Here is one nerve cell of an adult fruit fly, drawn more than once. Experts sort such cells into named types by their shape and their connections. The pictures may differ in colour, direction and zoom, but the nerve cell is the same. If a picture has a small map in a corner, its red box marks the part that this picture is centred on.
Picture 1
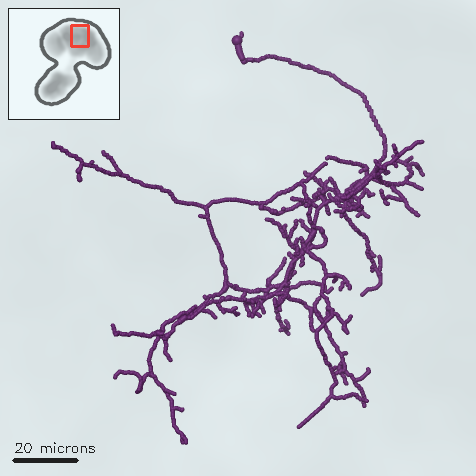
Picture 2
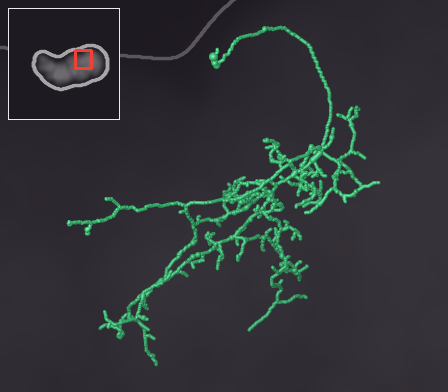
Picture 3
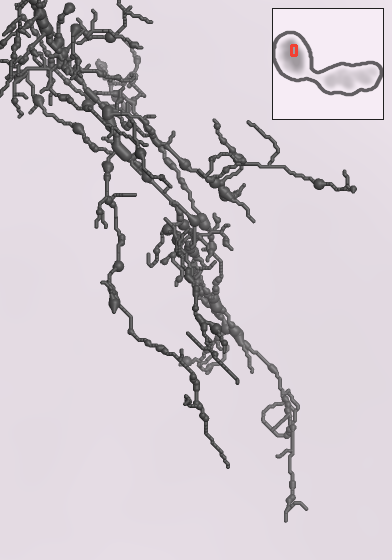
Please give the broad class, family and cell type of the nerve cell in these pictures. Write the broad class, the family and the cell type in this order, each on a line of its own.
central-brain intrinsic neuron
hemilineage SMPp&v1_posterior
CL185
